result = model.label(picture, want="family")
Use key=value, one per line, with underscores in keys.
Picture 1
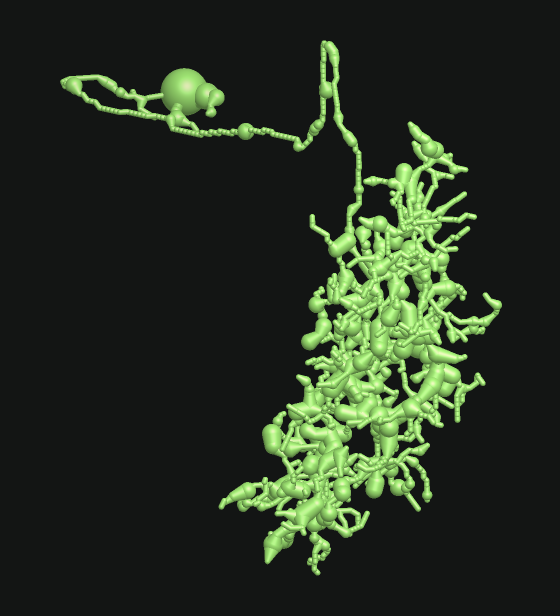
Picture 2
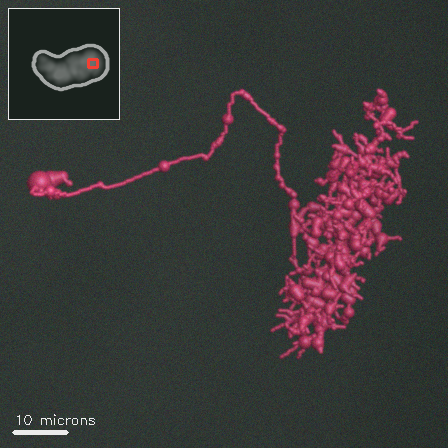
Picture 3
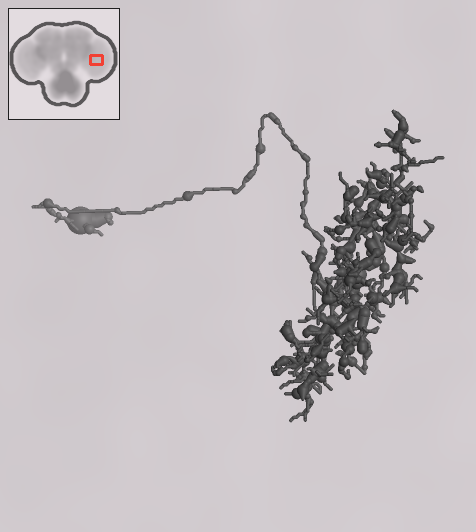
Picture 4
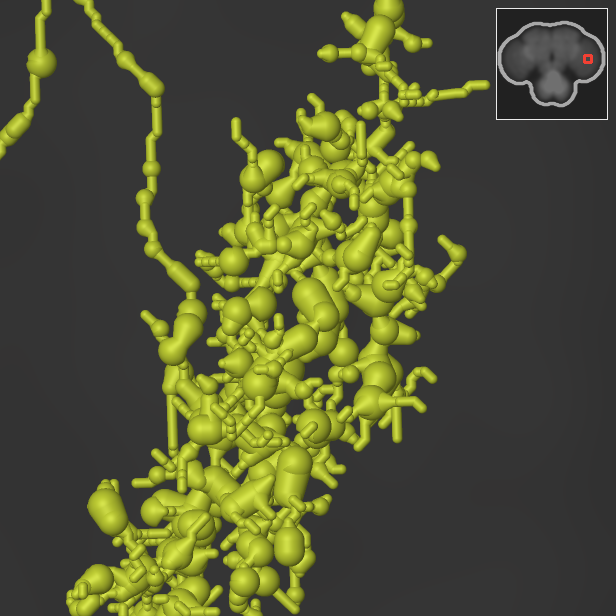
family=LPi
